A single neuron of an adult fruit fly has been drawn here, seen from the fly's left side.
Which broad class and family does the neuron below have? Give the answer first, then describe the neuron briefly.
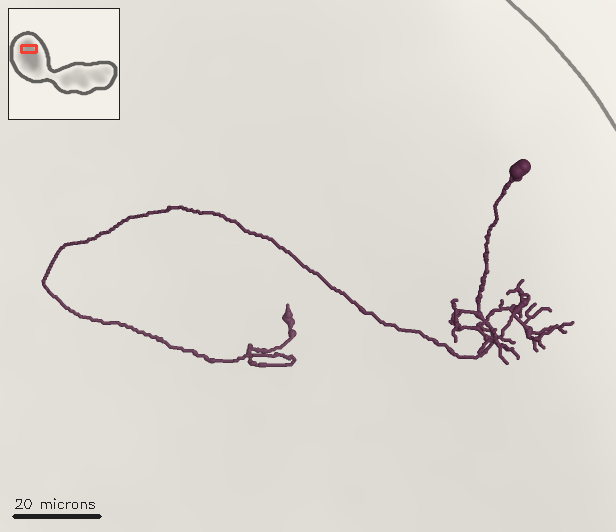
It is a visual projection neuron. Its family is LoVP. By the scale bar it is about 130 microns wide in this view. As drawn here it is more than twice as wide as it is tall.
